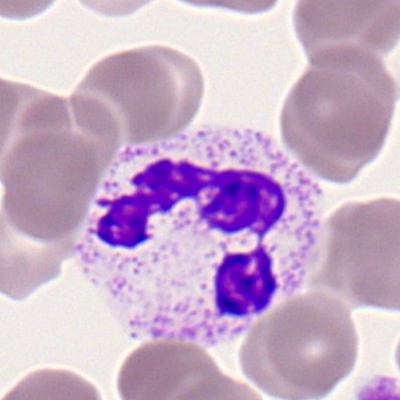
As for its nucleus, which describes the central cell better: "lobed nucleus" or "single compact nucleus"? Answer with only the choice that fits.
Lobed nucleus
